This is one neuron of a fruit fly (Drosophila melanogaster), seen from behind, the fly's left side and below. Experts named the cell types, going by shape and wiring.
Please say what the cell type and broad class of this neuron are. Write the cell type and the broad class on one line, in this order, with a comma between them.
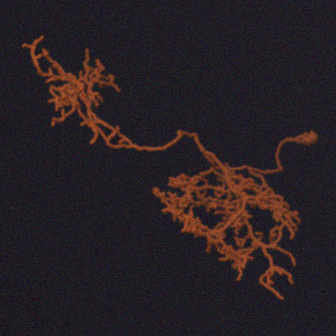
IB116, central-brain intrinsic neuron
